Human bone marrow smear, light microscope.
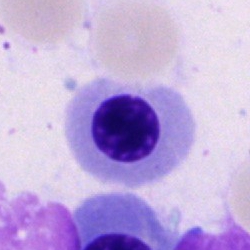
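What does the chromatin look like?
Dark purple and coarsely clumped, with small paler patches.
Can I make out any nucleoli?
No, none are visible in the nucleus.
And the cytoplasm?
It forms a wide rim all round the nucleus, with no granules that I can see.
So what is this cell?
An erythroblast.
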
